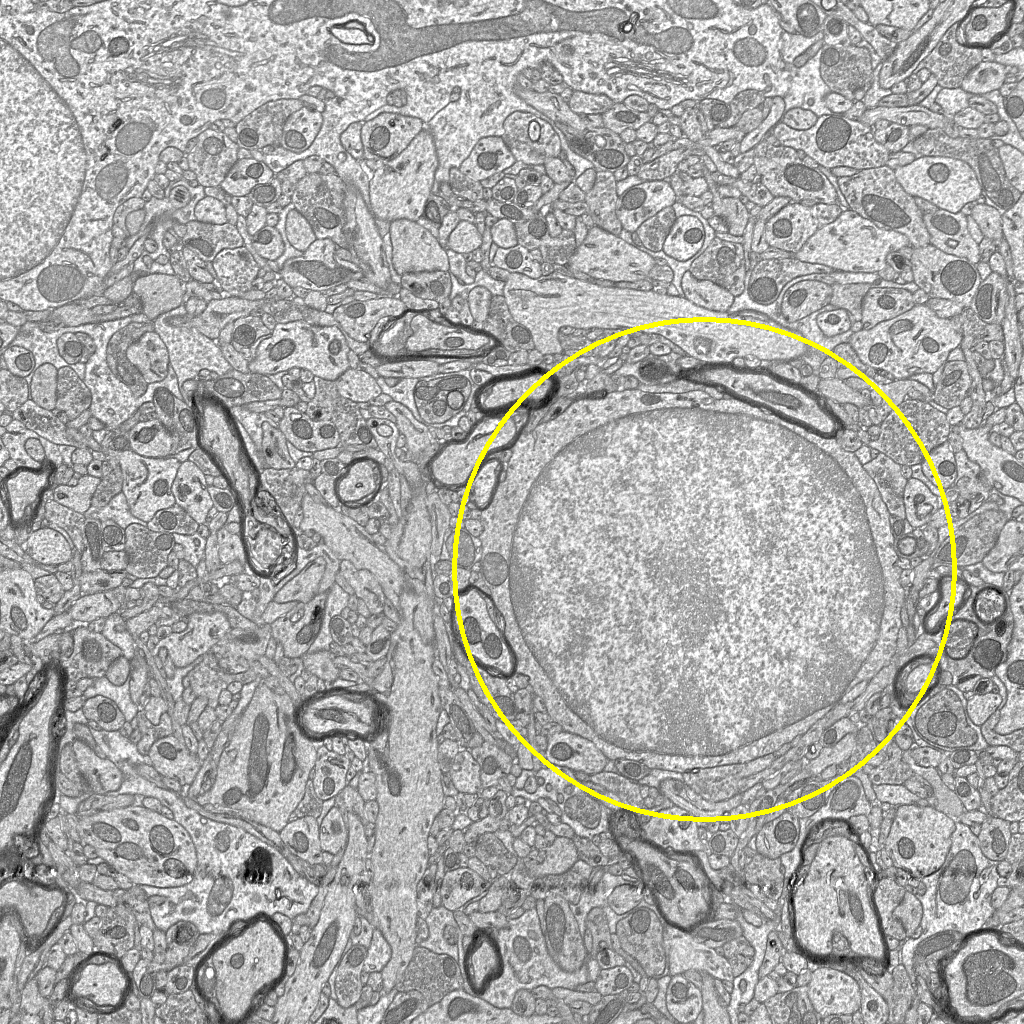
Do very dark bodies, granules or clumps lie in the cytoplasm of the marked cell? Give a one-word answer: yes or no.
No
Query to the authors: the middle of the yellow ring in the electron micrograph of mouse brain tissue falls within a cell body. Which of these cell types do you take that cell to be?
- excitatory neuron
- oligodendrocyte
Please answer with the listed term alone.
oligodendrocyte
